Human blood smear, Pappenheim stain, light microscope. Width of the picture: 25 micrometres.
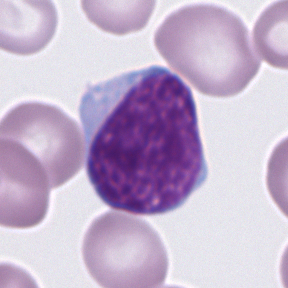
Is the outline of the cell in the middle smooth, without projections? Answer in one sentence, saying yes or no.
No, by its outline the cell is rough, not smooth and even.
